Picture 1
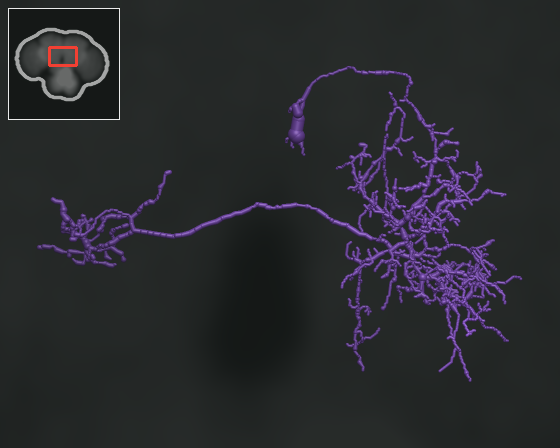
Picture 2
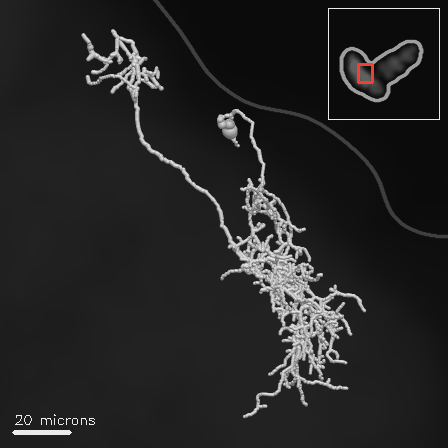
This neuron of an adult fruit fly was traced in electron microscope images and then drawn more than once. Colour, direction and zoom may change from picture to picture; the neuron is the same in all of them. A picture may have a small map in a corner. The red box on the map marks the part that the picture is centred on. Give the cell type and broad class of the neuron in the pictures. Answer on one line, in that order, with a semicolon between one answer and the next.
PS213; central-brain intrinsic neuron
